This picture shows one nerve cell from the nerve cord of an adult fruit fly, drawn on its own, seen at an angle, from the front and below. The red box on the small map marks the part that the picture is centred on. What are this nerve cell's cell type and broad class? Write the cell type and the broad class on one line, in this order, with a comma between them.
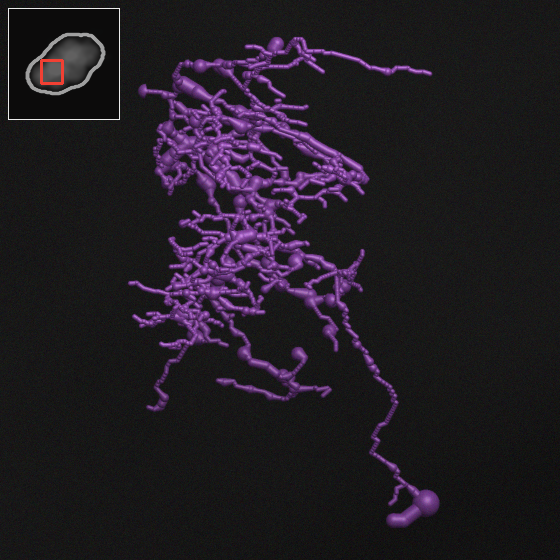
INXXX400, nerve-cord intrinsic neuron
